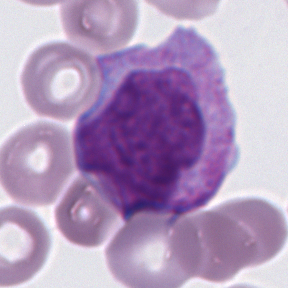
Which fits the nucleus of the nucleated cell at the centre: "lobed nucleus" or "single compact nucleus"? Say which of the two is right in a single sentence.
One compact round, oval or kidney-shaped mass makes up the nucleus.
